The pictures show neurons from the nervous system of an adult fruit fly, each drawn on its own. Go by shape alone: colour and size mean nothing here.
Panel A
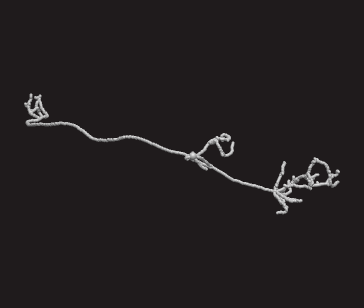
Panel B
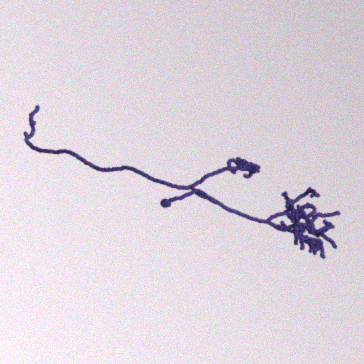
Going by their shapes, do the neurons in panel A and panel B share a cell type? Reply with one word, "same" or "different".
different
